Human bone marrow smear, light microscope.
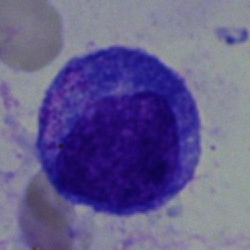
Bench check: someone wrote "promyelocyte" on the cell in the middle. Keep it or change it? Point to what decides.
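Most of the cell is taken up by the nucleus, leaving a moderate rim of cytoplasm. The outline is round. The chromatin is finely granular rather than coarsely clumped. The cytoplasm stains deep blue, with a paler zone lying against the upper left border of the nucleus.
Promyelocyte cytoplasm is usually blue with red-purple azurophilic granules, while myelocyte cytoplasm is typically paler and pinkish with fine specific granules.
The deep blue of this cytoplasm accords with promyelocyte and runs against the paler, pinkish cytoplasm typical of a myelocyte. The name promyelocyte fits this cell.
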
